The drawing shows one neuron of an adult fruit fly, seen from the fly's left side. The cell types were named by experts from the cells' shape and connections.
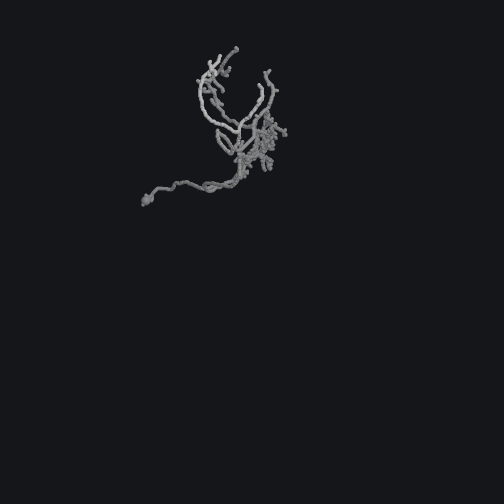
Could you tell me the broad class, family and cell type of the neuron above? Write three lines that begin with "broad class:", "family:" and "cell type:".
broad class: central-brain intrinsic neuron
family: hemilineage VLPl&d1_dorsal
cell type: LHAV7b1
